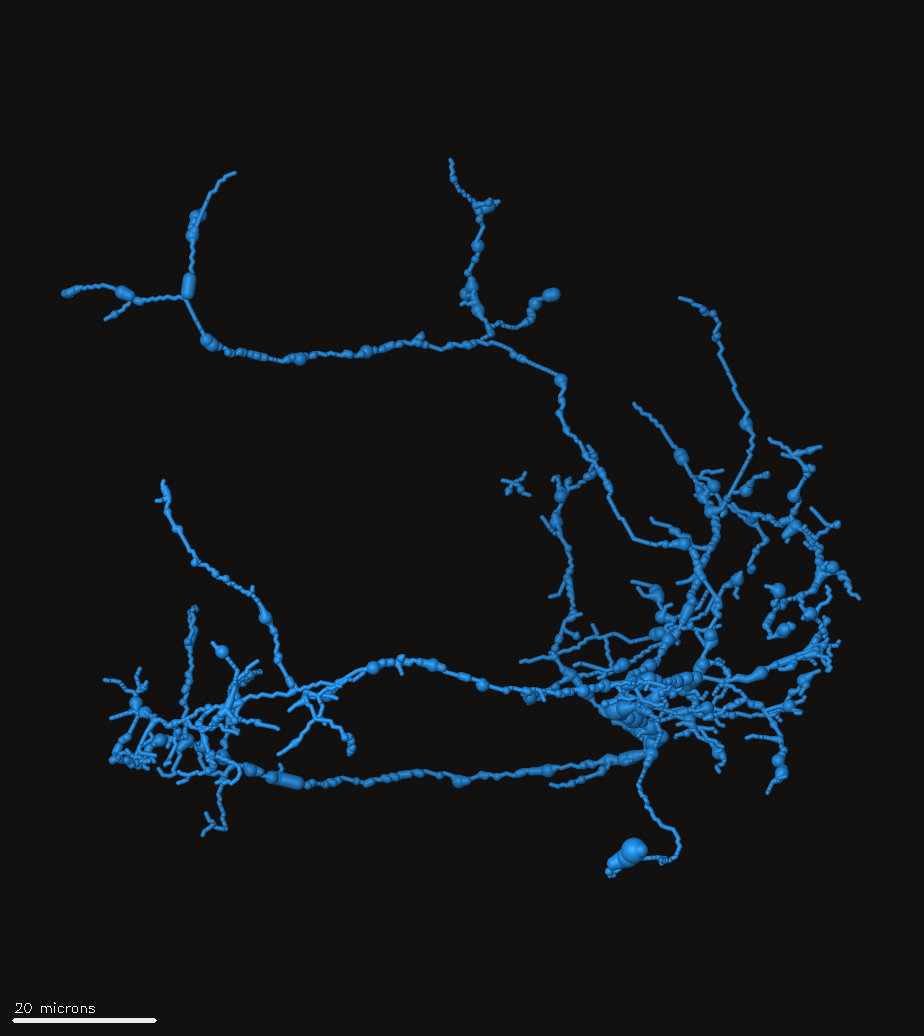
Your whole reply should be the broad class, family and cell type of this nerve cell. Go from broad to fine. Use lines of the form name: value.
broad class: nerve-cord intrinsic neuron
family: hemilineage 04B
cell type: IN04B100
